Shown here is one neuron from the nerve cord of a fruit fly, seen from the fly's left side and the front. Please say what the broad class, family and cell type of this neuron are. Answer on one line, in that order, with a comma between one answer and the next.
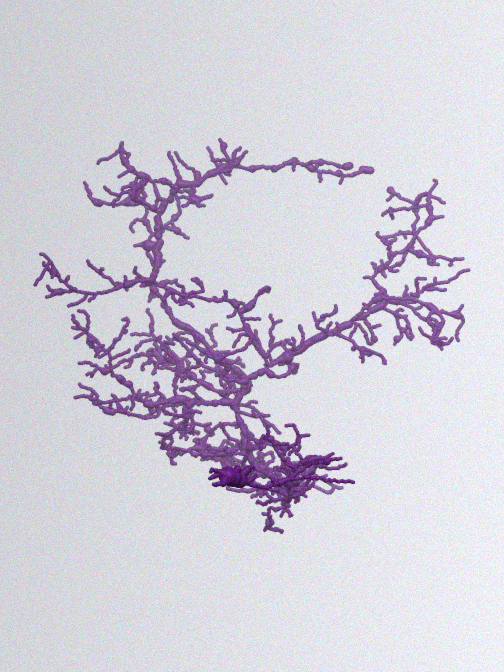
nerve-cord intrinsic neuron, hemilineage 13B, IN13B024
